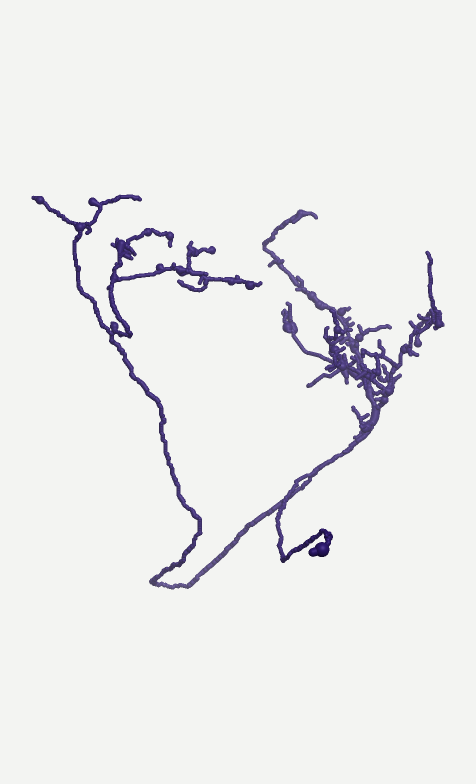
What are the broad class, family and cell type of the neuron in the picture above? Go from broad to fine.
central-brain intrinsic neuron; hemilineage VLPl2_posterior; CB1804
